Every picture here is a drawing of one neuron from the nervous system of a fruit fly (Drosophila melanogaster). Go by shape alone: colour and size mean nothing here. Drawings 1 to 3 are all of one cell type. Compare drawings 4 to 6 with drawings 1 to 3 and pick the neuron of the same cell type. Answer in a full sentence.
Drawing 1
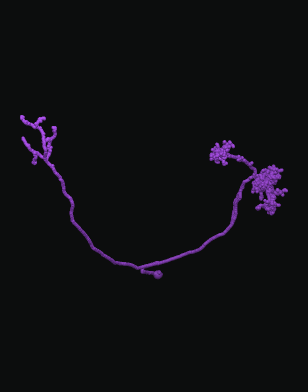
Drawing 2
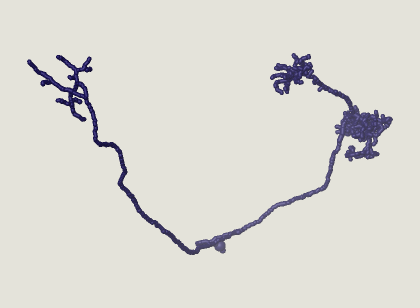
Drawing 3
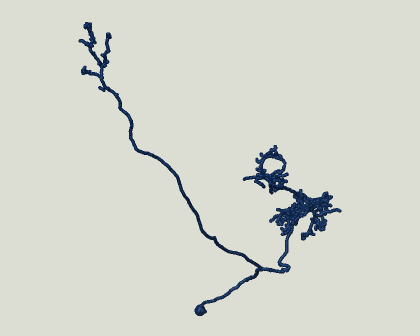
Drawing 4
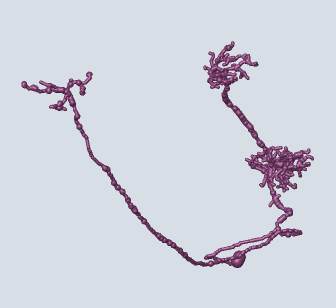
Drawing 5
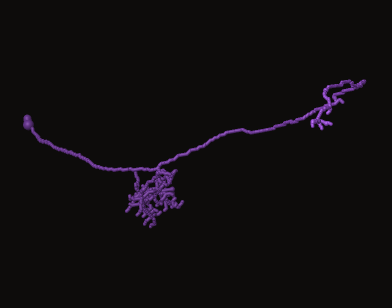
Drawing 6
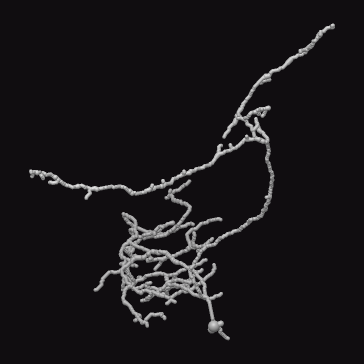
Drawing 4 shows a neuron of the same cell type.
